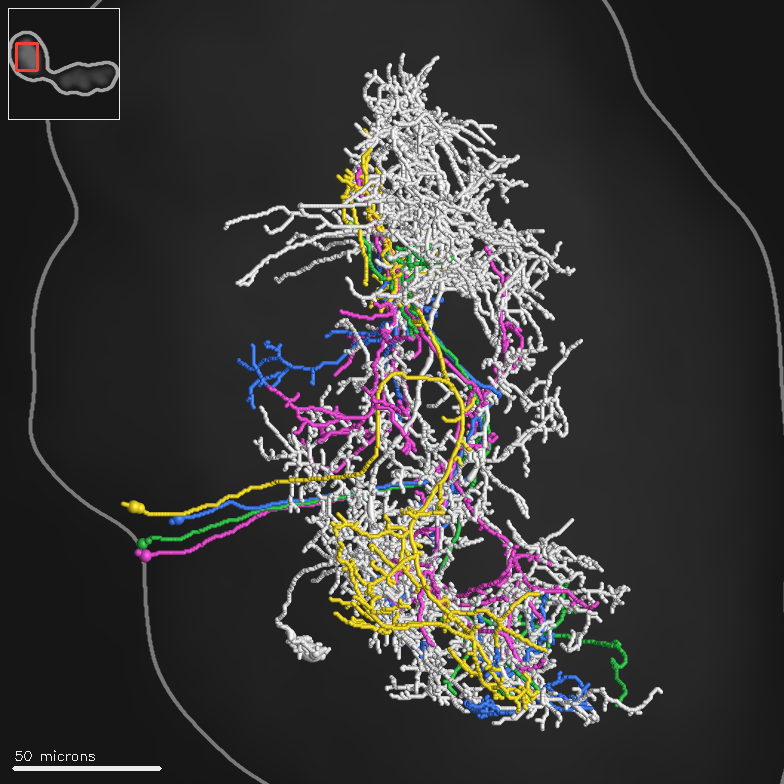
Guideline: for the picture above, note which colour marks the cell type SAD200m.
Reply: yellow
